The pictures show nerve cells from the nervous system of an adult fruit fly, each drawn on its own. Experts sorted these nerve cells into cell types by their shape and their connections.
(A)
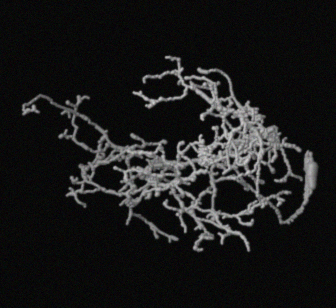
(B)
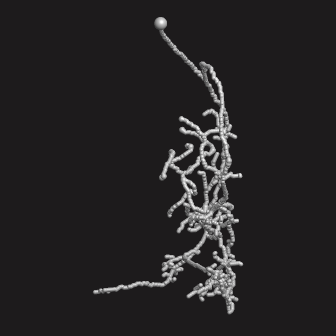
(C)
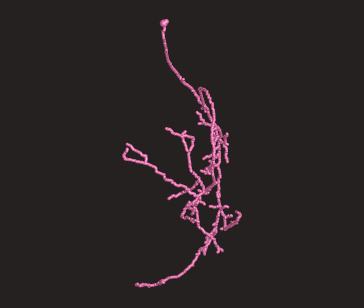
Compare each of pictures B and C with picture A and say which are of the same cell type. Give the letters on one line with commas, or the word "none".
none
